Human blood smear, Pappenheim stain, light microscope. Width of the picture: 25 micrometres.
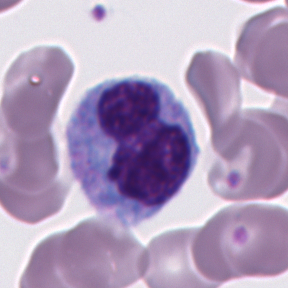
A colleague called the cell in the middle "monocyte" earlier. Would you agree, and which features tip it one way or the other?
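The name monocyte fits the cell in the middle. Fine, dust-like lilac granules are scattered through its pale greyish blue cytoplasm, which is in keeping with a monocyte.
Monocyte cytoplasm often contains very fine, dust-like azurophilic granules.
The cell measures about 12 micrometres across.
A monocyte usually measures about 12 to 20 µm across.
The outline is round and smooth, which counts against a hairy cell.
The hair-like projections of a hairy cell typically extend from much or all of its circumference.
No nucleoli can be seen, and this does not separate the cell from a hairy cell.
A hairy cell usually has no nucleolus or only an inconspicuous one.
The chromatin is dark purple and coarsely clumped. The nucleus measures about 11 by 8 micrometres and fills about 50% of the cell's area, and the cytoplasm contains no vacuoles.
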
